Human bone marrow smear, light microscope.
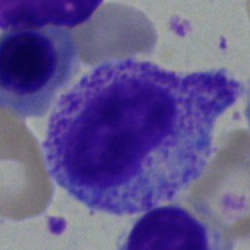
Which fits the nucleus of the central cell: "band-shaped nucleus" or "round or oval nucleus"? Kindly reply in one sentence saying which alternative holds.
There is a compact round or oval nucleus in this cell.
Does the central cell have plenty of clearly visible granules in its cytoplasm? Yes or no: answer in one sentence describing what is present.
Yes, there are many visible granules in its cytoplasm.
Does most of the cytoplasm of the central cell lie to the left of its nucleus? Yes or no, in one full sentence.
No, the cell holds its nucleus toward the left.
